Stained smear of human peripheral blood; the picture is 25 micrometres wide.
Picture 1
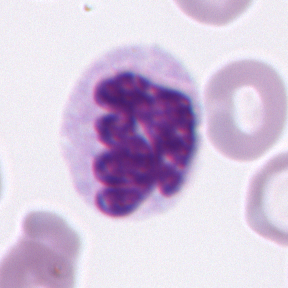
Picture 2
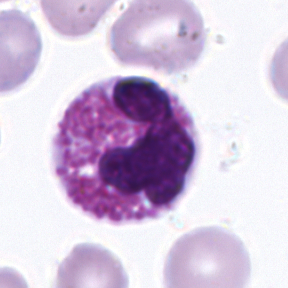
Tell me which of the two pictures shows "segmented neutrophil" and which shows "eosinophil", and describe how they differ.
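That first one's a segmented neutrophil, and the second's an eosinophil. Look at the granules: the first has pale pinkish-lilac cytoplasm with no coarse orange-red granules, while the second is packed with coarse, round, reddish-pink ones.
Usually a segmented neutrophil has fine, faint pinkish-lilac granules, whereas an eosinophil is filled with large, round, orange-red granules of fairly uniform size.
Both nuclei have dark purple chromatin and no visible nucleoli; it's coarsely clumped in the first and dense in the second, where the nucleus is divided into separate lobes.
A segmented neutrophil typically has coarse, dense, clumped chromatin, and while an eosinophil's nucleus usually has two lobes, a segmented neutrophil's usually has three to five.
Both outlines are smooth and rounded, the first without surface projections. The first is about 15 by 12 micrometres, its nucleus about 13 by 9 micrometres and filling about 60% of the cell's area; the second is about 13 micrometres across. And there are no vacuoles in the first one's cytoplasm.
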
